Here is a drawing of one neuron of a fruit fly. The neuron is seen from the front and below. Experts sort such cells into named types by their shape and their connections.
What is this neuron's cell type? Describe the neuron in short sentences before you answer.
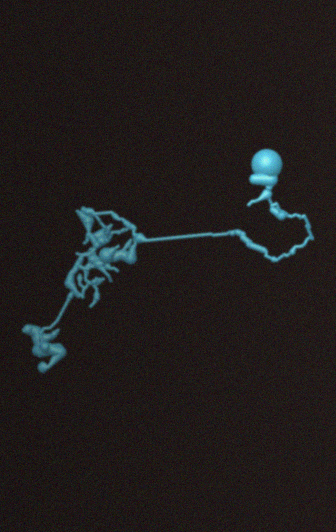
As drawn here it is wider than it is tall. It is an optic-lobe intrinsic neuron. Its cell type is L5.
